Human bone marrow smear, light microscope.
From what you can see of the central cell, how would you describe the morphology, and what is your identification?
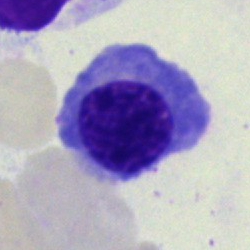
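The outline is irregular, with several broad shallow bulges. An off-centre nucleus lies toward the lower left, leaving a wider rim of cytoplasm on the right and top. Its chromatin is dark purple, dense and clumped. The moderate rim is medium blue. This is an erythroblast.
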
